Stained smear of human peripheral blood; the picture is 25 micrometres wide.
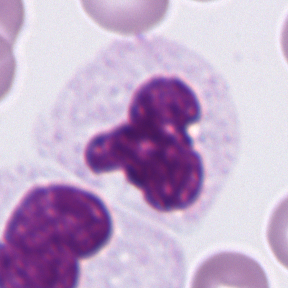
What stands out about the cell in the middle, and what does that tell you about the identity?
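Looking at the nucleus, the chromatin is dense and dark purple, and I can't find any nucleoli in it. Around it, the cytoplasm is very pale lilac-grey. There's also another nucleated cell lying against its lower left side. So this cell is a segmented neutrophil.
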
